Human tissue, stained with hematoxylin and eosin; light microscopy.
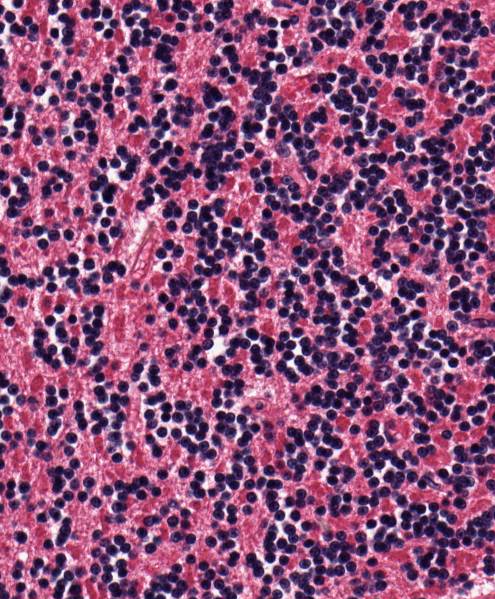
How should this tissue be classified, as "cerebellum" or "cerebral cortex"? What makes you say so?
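It's cerebellum. Most of the cells here have small, round, darkly stained purple nuclei, all very uniform in size, with scant cytoplasm you can hardly see.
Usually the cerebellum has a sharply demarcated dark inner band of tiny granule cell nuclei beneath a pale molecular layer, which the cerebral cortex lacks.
Between the clusters of nuclei sit irregular pink, finely fibrillary patches free of nuclei; no fat cells or large open lumens appear anywhere.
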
